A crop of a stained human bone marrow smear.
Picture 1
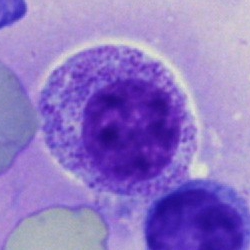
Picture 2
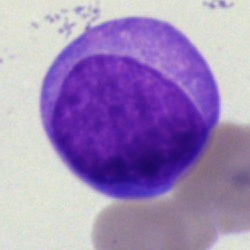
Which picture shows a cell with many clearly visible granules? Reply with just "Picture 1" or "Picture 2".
Picture 1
